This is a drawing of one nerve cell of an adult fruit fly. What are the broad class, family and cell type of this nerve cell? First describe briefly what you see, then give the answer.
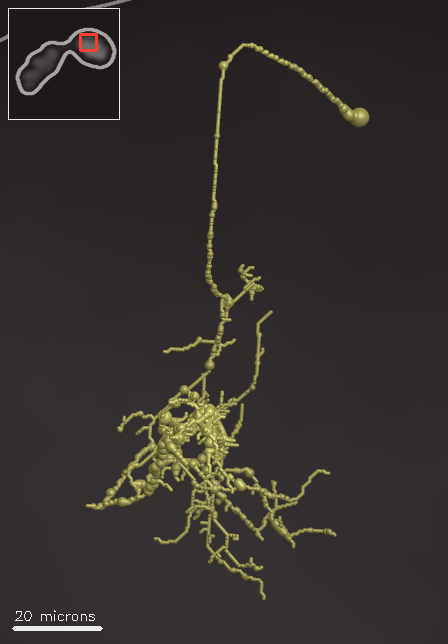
The cell body is at the upper right of the picture. By the scale bar it is about 130 microns tall in this view. Dozens of branch ends can be seen. It is a central-brain intrinsic neuron. The family is hemilineage MD3. Its cell type is AMMC020.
